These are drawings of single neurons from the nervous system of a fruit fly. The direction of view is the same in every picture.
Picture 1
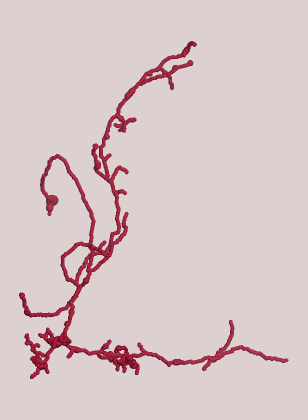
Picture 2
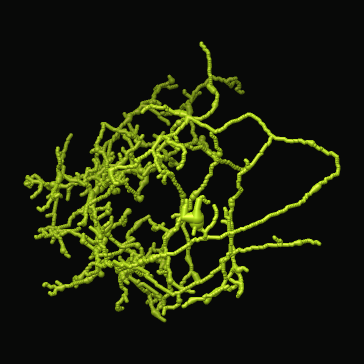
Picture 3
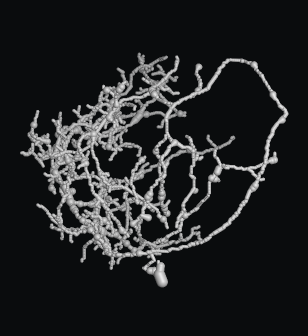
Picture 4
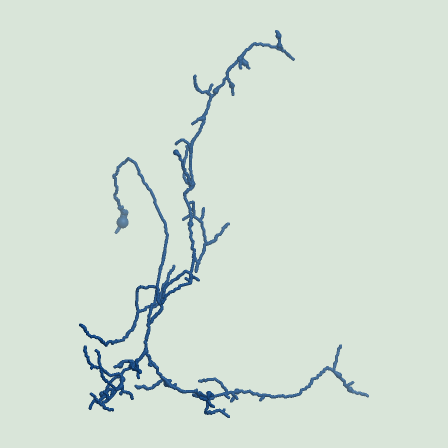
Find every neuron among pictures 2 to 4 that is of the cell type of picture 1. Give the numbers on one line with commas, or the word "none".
4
